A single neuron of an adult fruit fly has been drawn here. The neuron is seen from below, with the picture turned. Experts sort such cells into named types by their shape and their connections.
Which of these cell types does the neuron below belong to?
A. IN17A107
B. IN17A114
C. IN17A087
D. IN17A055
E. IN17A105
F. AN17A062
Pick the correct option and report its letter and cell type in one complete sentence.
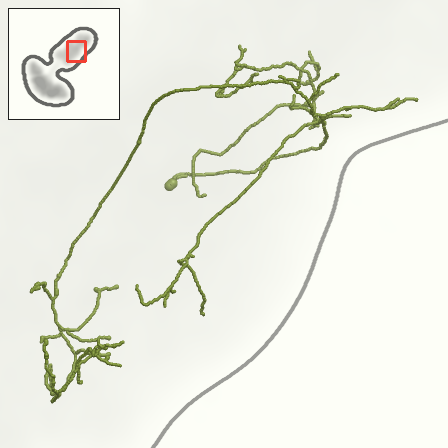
Within the options, E, IN17A105, is the neuron's cell type.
